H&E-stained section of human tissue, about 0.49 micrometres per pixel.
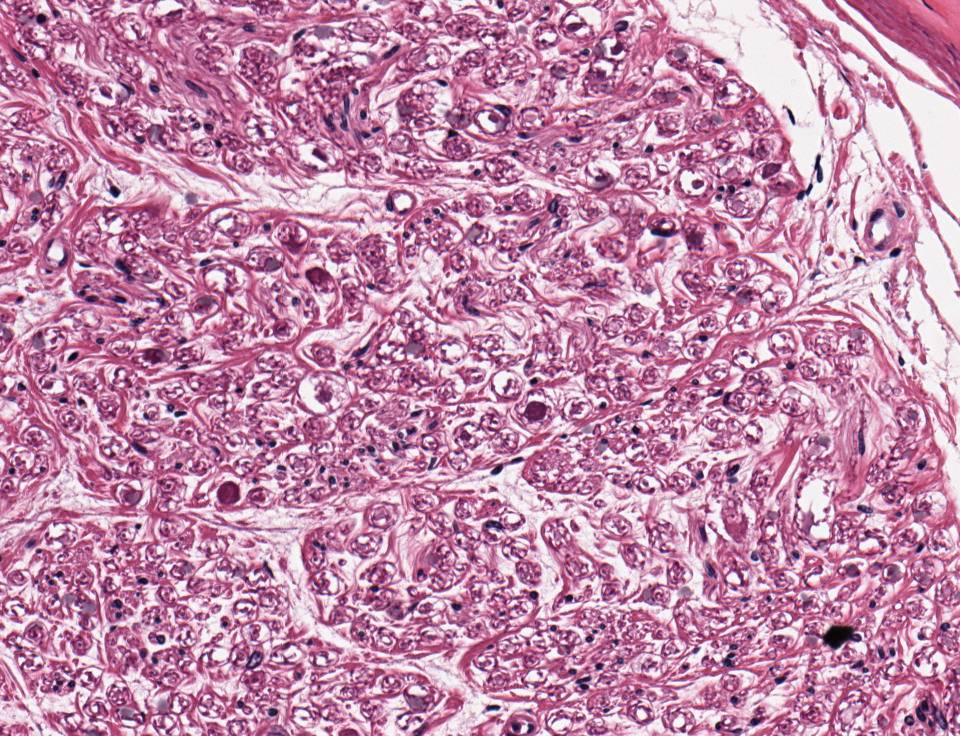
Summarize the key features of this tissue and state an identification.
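First, the profiles: small, round to oval, cut in cross-section, gathered in clusters across nearly the whole field. Second, nuclei: small, dark, slender or comma-shaped, scattered between the profiles. Third, a few dense deep red round bodies, mostly at left and centre. Fourth, wavy pink collagen strands with pale loose gaps divide the clusters. Name: tibial nerve.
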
